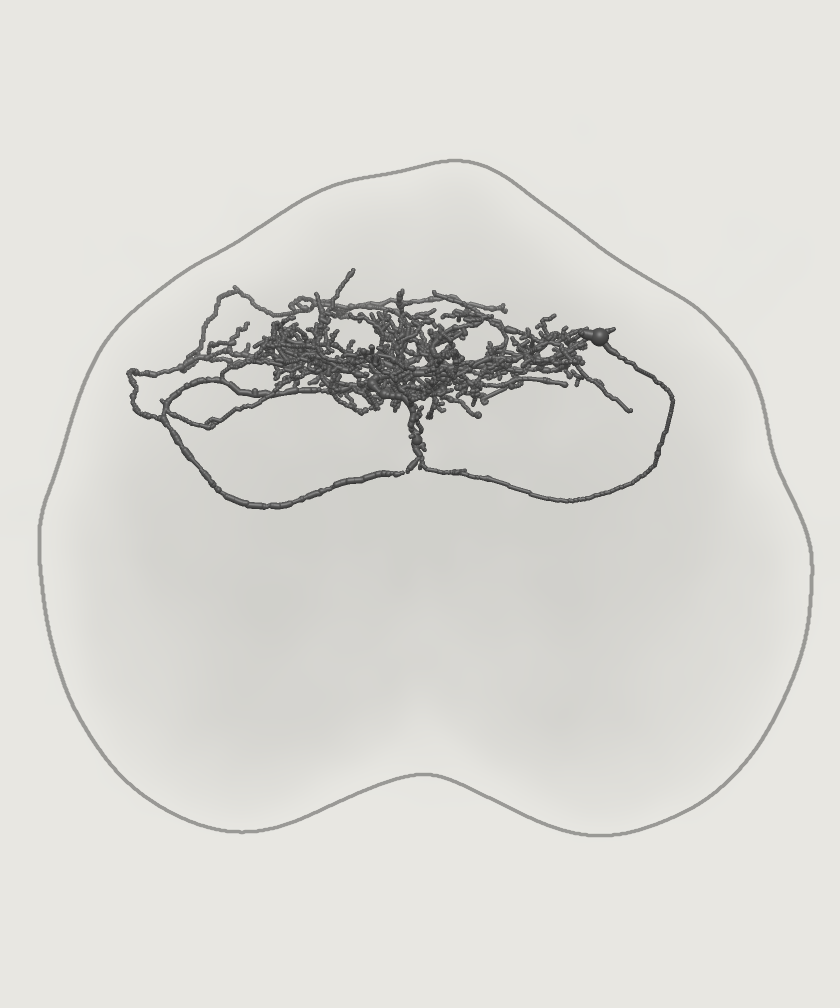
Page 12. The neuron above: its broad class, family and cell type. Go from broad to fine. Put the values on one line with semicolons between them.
nerve-cord intrinsic neuron; hemilineage 19B; IN19B043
